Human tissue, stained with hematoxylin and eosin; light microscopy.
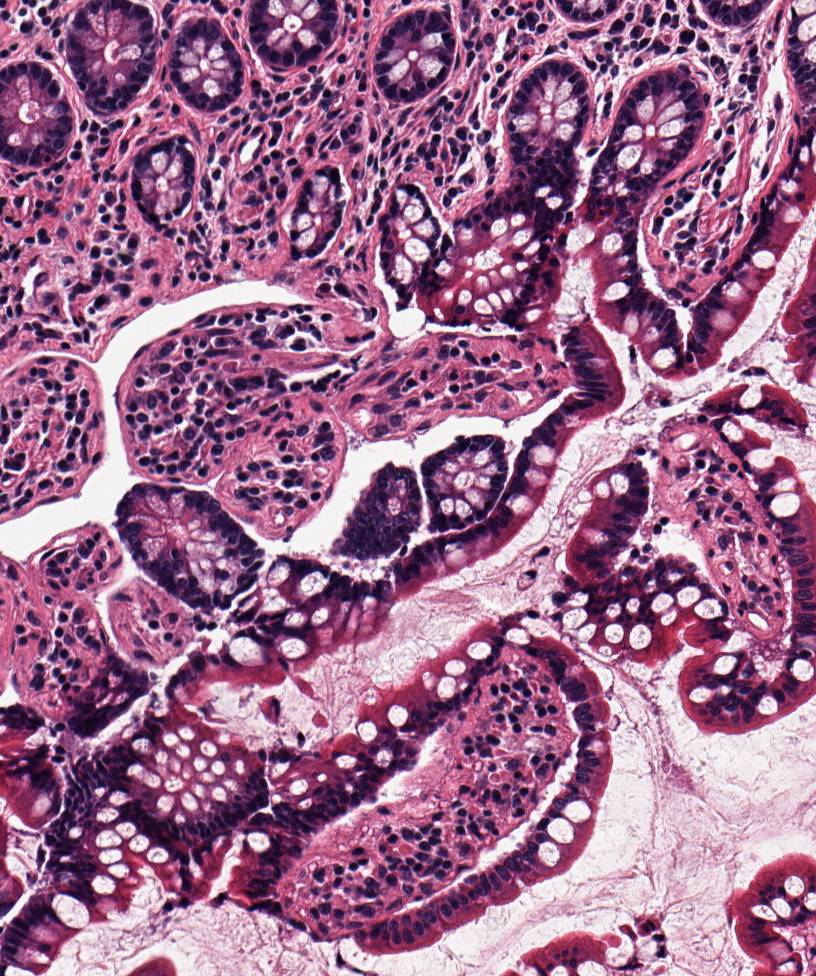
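Terminal ileum. Glands cut across in cellular stroma lie above, long finger-like projections below. Their lining is a single layer of tall columnar cells with dark nuclei near the base and strongly pink apical cytoplasm, with goblet cells holding pale round mucin vacuoles scattered along it.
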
